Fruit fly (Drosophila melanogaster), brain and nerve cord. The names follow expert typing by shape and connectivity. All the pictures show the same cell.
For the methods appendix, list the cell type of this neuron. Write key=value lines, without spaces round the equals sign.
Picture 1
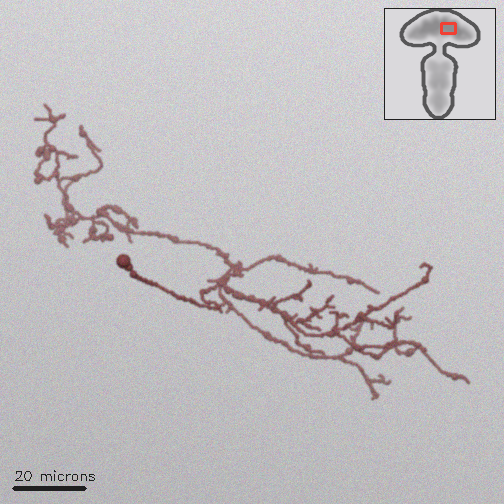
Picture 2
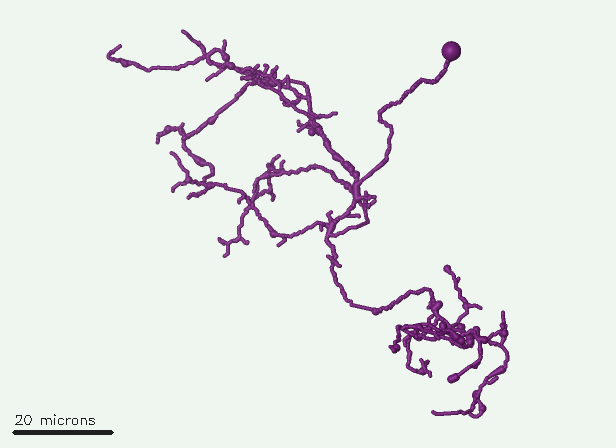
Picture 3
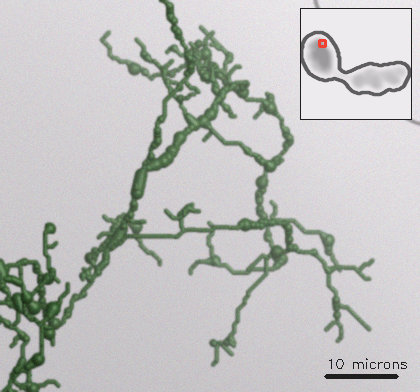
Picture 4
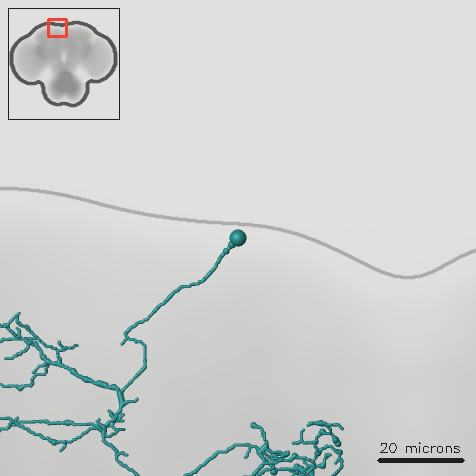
cell_type=SMP426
